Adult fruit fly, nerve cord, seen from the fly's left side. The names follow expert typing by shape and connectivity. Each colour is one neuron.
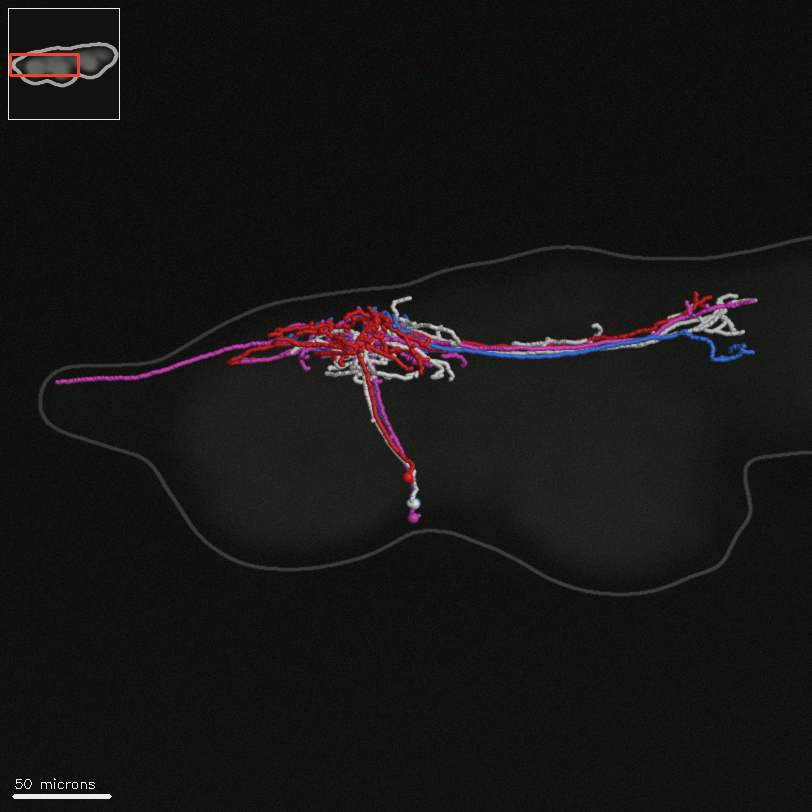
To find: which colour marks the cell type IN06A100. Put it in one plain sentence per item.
The colour is white.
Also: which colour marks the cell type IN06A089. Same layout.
The colour is blue.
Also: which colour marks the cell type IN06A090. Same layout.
The colour is red.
